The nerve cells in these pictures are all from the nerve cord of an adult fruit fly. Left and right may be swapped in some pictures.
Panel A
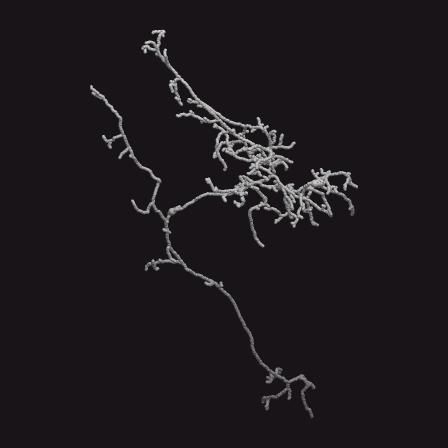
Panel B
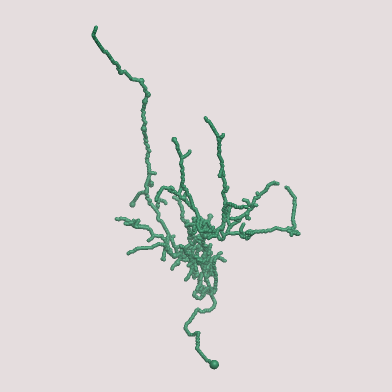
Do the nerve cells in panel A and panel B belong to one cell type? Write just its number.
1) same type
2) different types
2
